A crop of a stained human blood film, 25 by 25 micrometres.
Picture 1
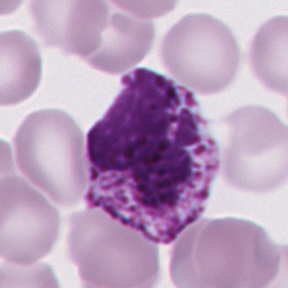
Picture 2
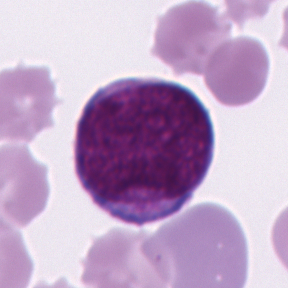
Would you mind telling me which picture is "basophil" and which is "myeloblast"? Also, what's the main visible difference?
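The basophil is in picture 1 and the myeloblast in picture 2. First point, shape: the basophil's outline is irregular and somewhat angular, whereas the myeloblast's is smooth and round with no projections from its surface. Second point, the nucleus: in the basophil it stains a dense, dark purple throughout and fills the upper and central part of the cell, leaving most of the cytoplasm below it; in the myeloblast it is round, about 12 micrometres across, and fills about 80% of the cell's area, with the cytoplasm only a narrow crescent at the lower edge.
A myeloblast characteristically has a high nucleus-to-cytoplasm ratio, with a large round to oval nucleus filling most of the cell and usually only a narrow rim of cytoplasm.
Third point, granules: coarse dark purple granules are scattered through the basophil's cytoplasm, which is very pale, almost colourless, between them, and dark granules also lie over its nucleus as darker dots; the myeloblast shows no distinct granules in its cytoplasm.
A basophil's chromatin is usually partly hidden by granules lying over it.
Fourth point, size: the basophil is about 16 by 12 micrometres, the myeloblast about 13 micrometres across. Last, several red cells near the myeloblast have spiky, crenated edges.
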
